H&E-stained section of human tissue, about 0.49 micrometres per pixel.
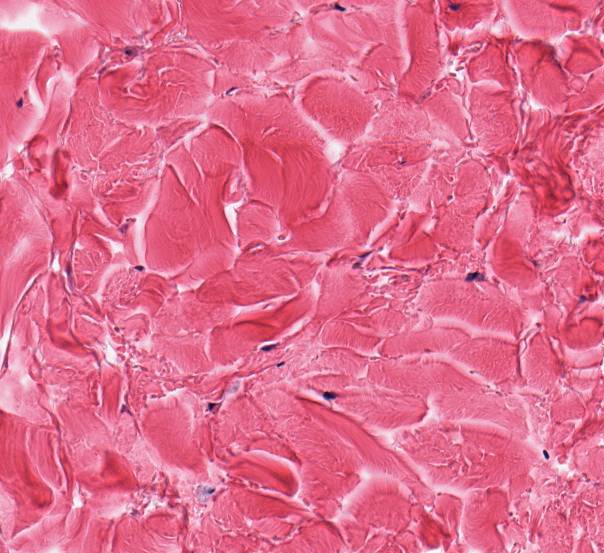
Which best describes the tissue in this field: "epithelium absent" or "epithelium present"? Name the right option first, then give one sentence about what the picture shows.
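Epithelium absent. No epithelium is present anywhere in the field.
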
